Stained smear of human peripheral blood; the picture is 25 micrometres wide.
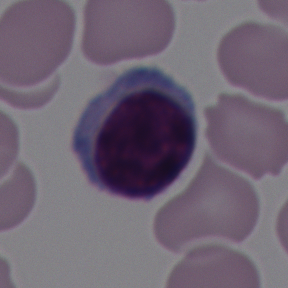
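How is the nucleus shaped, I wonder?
Round to oval, with no indentation.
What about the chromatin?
Dark purple and densely packed.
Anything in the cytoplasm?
I see no granules there.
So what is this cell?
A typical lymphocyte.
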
